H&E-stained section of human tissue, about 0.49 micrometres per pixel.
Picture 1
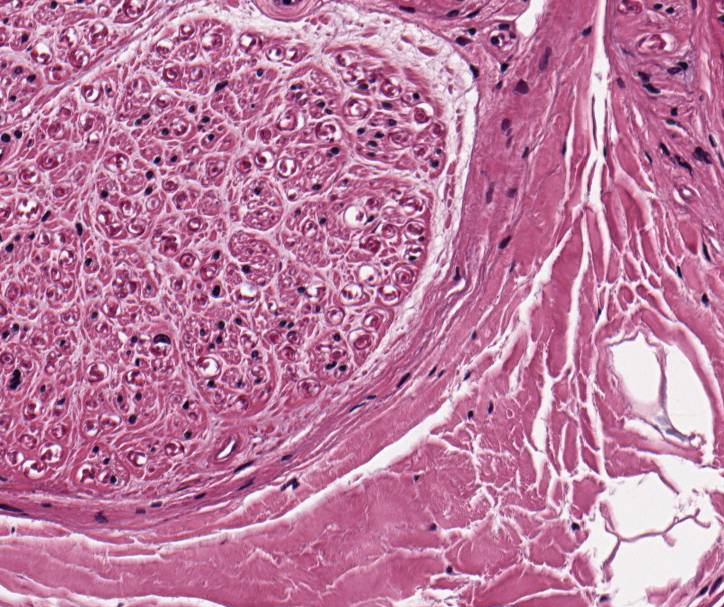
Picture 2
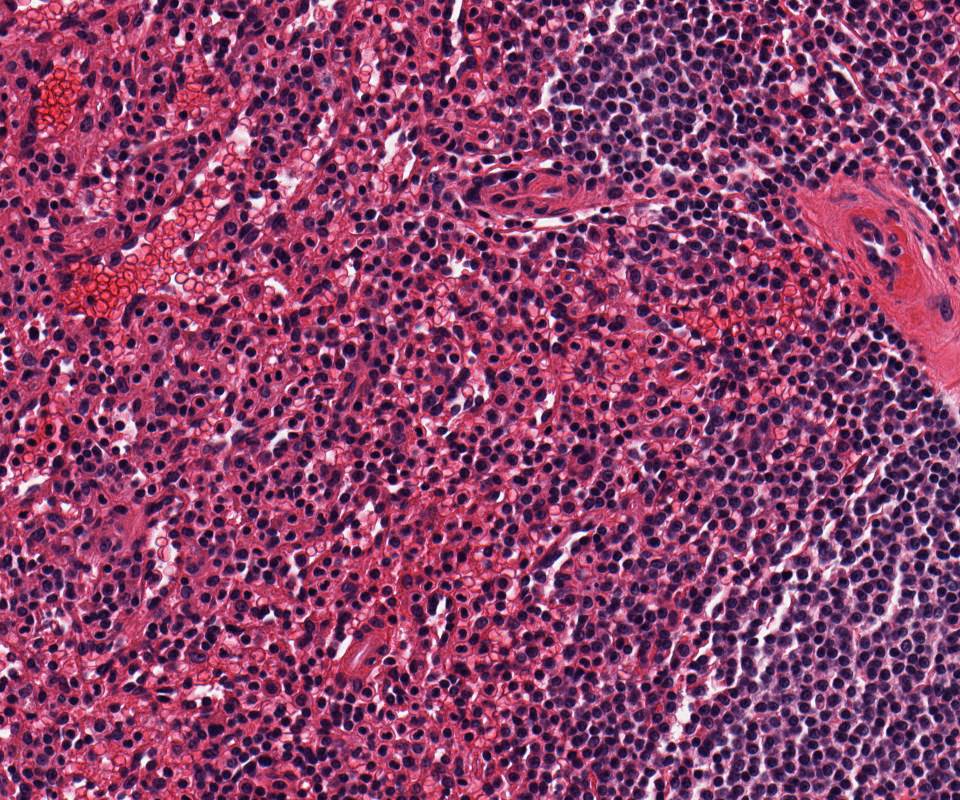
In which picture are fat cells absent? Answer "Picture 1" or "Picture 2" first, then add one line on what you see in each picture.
Picture 2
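Picture 1: A few empty fat cells lie at the right edge of the field in its lower half.
Picture 2: No fat cells are seen in the field.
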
